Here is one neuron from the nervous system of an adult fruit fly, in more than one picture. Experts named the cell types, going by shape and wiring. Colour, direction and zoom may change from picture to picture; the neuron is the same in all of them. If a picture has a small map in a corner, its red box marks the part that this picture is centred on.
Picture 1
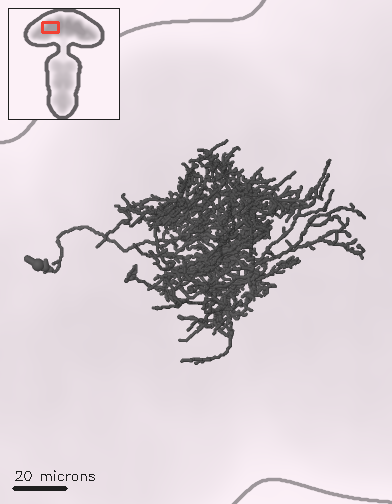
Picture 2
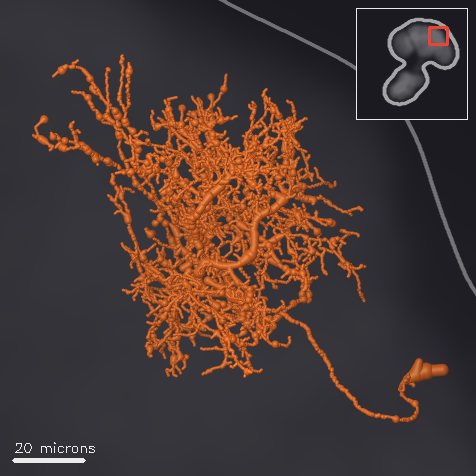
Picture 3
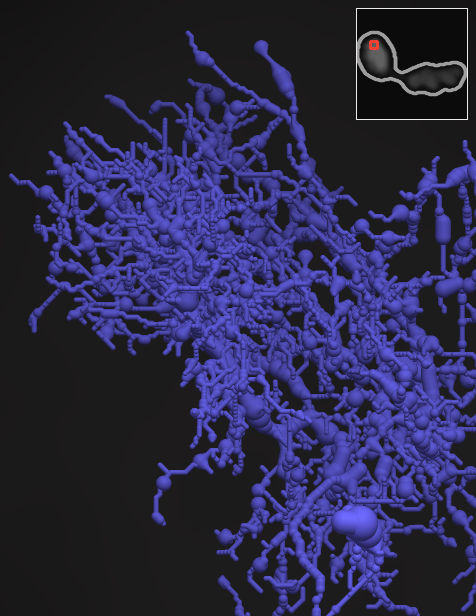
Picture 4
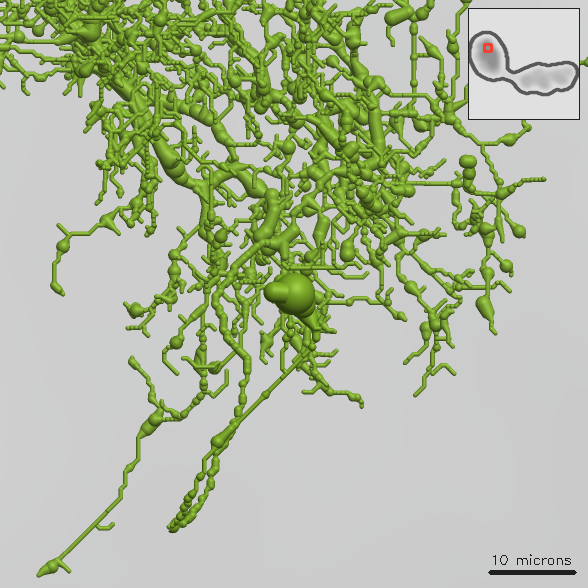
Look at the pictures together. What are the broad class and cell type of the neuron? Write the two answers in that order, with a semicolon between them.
central-brain intrinsic neuron; SLP057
